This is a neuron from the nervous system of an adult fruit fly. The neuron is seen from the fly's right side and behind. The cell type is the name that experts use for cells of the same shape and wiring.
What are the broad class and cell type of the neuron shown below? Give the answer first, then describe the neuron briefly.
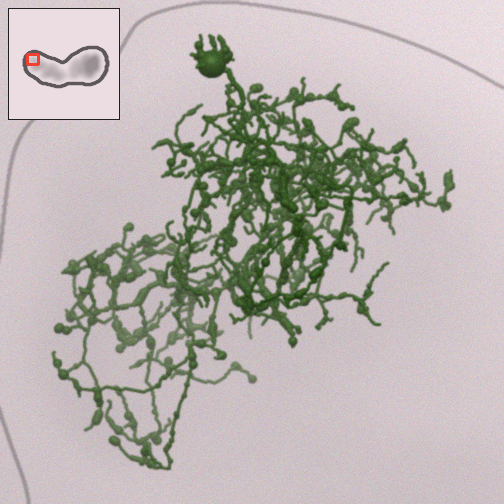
It is a nerve-cord intrinsic neuron. The cell type is INXXX228. Its cell body lies at the top of the picture. The picture shows more than a hundred branch ends.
